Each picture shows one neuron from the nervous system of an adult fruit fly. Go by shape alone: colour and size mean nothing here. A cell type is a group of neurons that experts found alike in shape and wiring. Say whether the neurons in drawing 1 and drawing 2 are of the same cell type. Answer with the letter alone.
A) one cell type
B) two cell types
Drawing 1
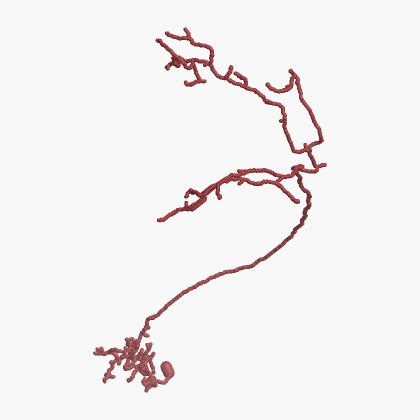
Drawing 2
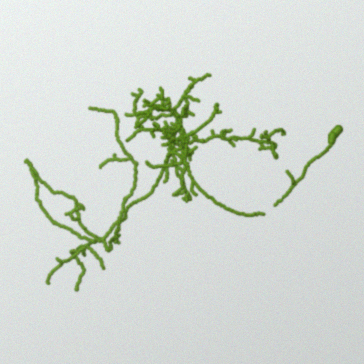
B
